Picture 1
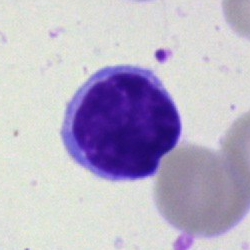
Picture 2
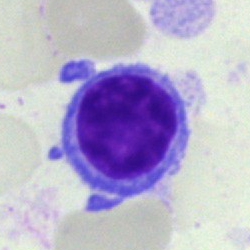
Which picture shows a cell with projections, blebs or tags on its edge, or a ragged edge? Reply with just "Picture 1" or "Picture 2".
Picture 2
